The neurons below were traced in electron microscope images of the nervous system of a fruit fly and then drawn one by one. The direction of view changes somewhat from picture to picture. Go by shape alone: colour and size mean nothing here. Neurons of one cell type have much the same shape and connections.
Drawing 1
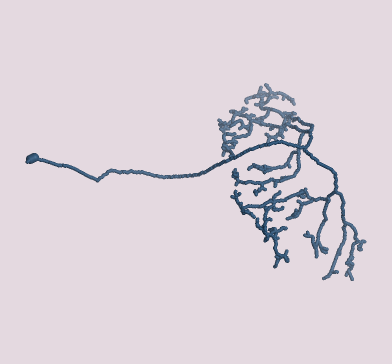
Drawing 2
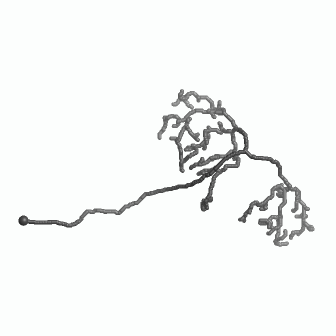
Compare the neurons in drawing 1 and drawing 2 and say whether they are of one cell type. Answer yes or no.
no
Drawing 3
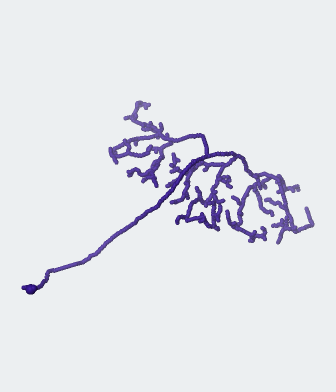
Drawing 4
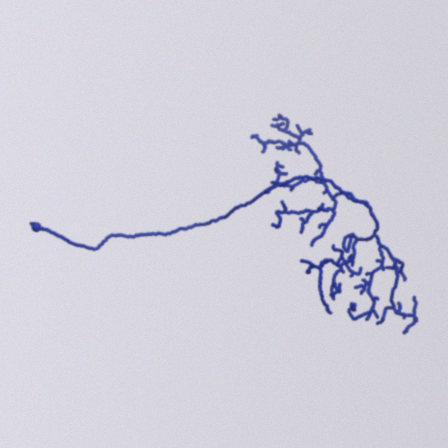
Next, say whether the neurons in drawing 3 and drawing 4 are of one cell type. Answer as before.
no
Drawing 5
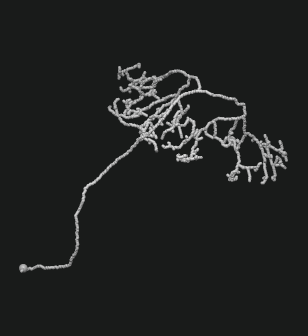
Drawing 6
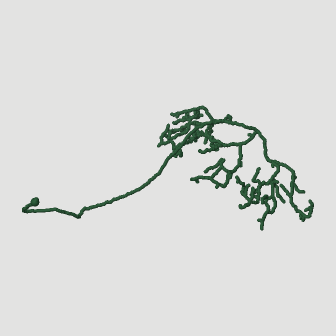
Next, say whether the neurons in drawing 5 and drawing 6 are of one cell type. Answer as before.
no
